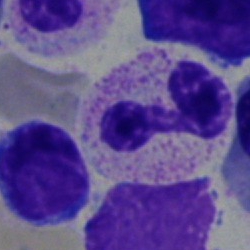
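Segmented neutrophil, central cell, stained human bone marrow smear. Outline round and smooth. Nucleus: two lobes joined by a thick band of nuclear material. Chromatin dense, dark purple, coarsely clumped. Cytoplasm abundant, pale.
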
